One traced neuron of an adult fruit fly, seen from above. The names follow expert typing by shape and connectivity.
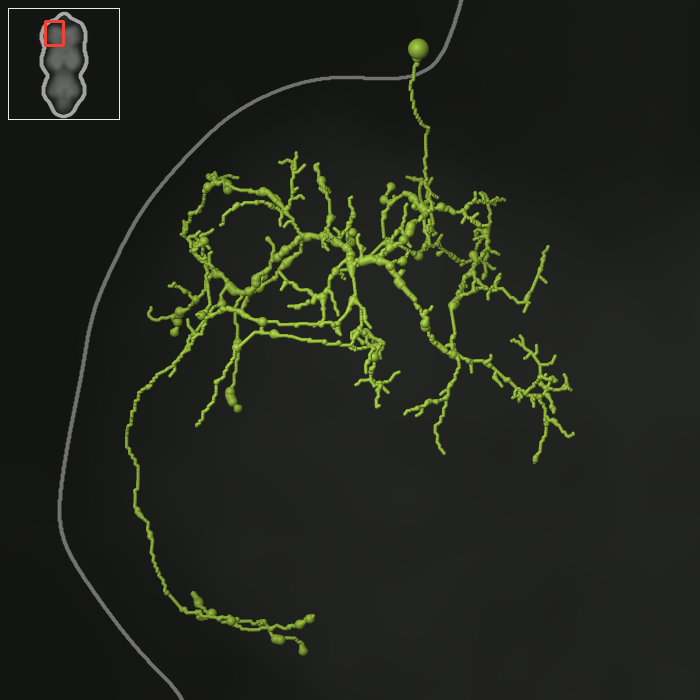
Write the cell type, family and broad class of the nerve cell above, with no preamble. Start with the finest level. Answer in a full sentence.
Type IN08A026 of hemilineage 08A, a nerve-cord intrinsic neuron.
